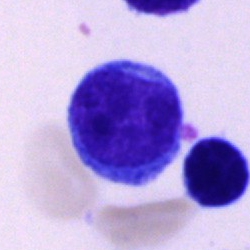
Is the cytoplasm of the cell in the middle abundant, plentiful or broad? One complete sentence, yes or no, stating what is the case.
No, the nucleus fills most of this cell.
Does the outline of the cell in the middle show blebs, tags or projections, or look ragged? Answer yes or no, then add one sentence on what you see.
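No. The cell is round with a smooth outline.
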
